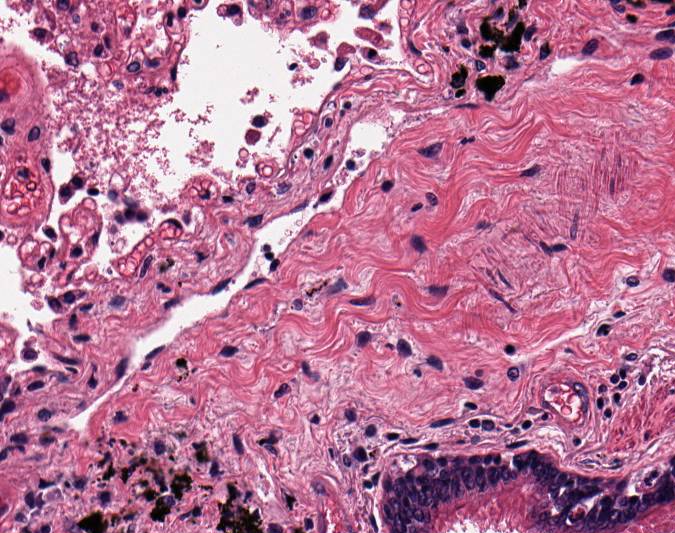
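Lung, H&E: a broad band of wavy pink collagen fibres crosses the centre diagonally from lower left to upper right, its nuclei sparse and mostly elongated. Coarse black pigment clumps at top right and bottom left. Bottom centre-right: a strip of crowded cells with dark purple nuclei.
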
